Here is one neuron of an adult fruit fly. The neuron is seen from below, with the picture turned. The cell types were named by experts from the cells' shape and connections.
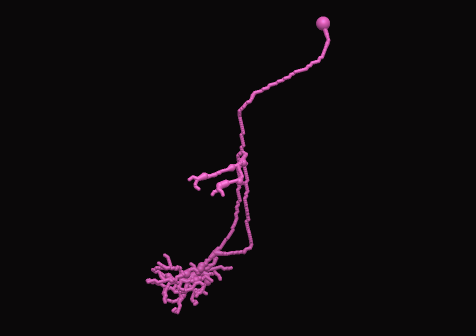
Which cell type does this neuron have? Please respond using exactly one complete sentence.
The neuron is of cell type T5c.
